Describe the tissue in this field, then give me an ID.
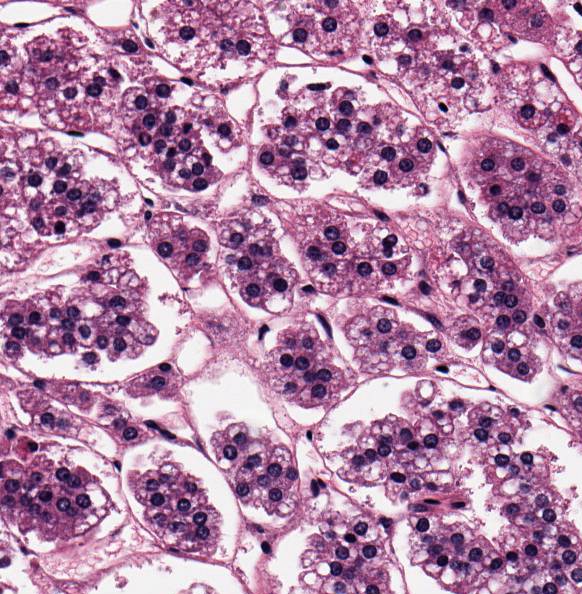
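What you've got here are units packed solid with cells, with no open lumen in the middle of any of them. The cells inside have round, dark purple nuclei, fairly uniform in size. In the partitions between the units you'll find scattered thin, dark, spindle-shaped nuclei. It's adrenal gland.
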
